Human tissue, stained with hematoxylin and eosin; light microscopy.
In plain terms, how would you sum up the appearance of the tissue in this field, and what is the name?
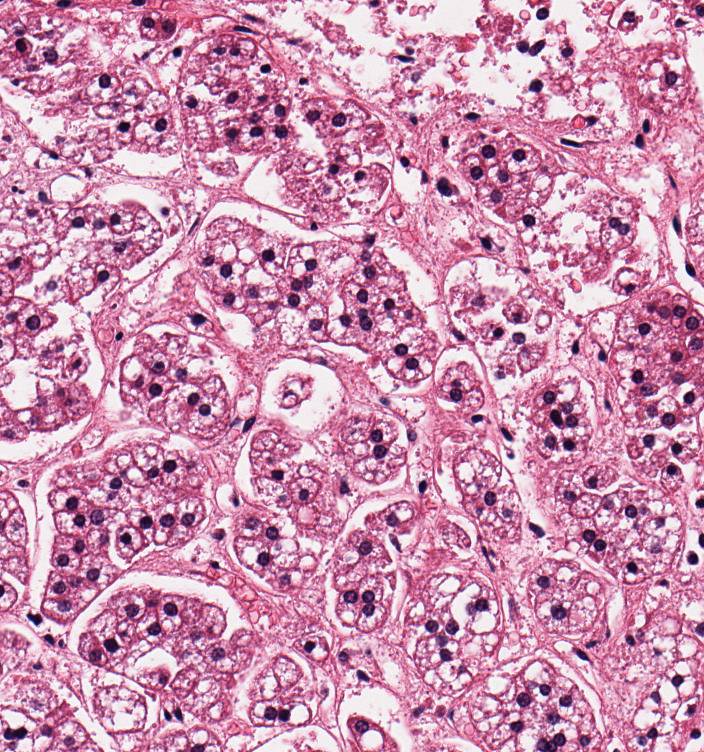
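Cells across most of the field sit in rounded to oval nests, each enclosed by thin pink fibrous strands carrying scattered elongated, dark nuclei. Inside, the foamy pale cytoplasm is full of small clear vacuoles; nuclei are small, round and dark. That's adrenal gland.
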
